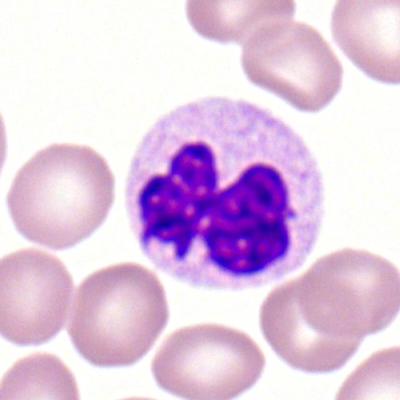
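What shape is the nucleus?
Irregular and lobed, two main masses side by side.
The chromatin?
Dark purple, coarsely clumped.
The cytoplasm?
Plentiful, pale pinkish-lilac, with fine, faint pinkish granules.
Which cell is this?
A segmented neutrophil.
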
